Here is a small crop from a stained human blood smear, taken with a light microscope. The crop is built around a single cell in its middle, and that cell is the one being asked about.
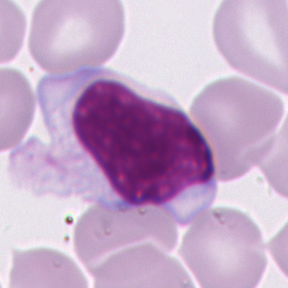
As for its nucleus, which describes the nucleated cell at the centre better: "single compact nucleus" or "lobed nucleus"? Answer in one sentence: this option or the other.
The nucleus is neither lobed nor band-shaped but one compact round, oval or kidney-shaped mass.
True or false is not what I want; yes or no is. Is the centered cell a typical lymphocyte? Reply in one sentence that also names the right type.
No, the cell in the middle of the crop counts as a large granular lymphocyte and not as a typical lymphocyte.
